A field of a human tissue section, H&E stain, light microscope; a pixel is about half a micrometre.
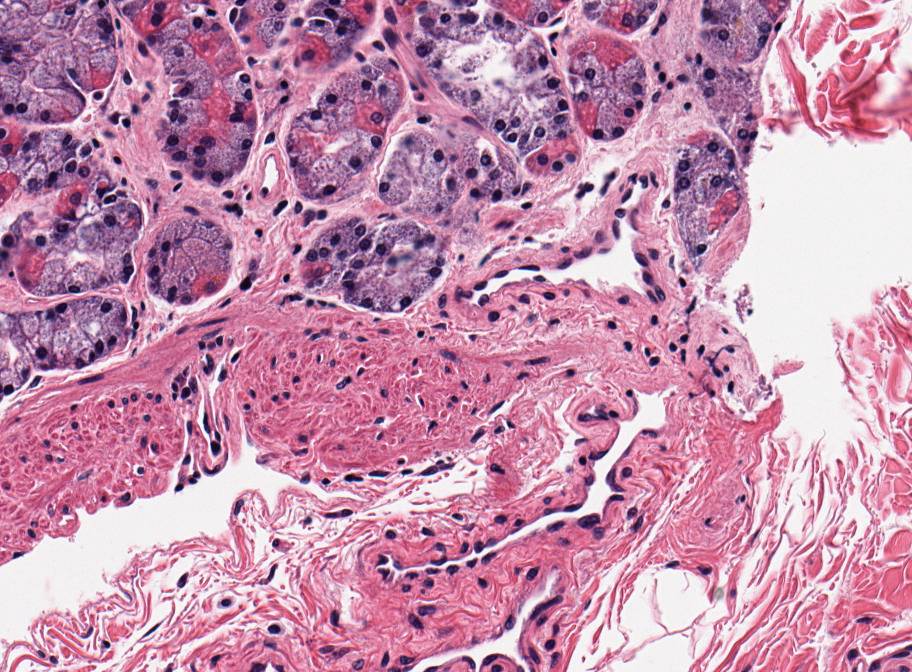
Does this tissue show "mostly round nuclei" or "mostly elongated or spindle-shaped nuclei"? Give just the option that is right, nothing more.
Mostly round nuclei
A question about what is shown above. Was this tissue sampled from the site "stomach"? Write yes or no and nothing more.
yes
